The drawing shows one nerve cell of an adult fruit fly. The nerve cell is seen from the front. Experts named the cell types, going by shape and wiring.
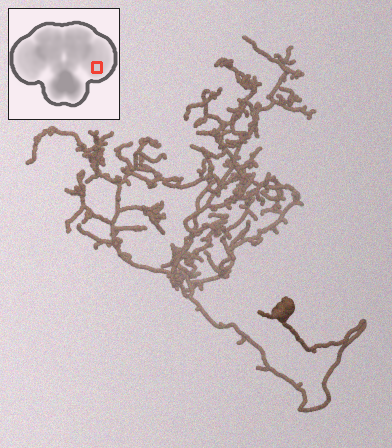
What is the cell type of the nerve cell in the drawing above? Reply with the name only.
Cm3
